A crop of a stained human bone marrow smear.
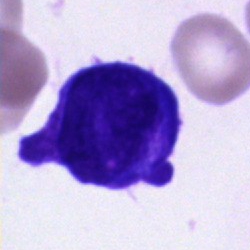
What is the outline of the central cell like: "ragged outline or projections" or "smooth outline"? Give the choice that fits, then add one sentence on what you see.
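Ragged outline or projections. The cell outline is irregular, broken by rounded bulges.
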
